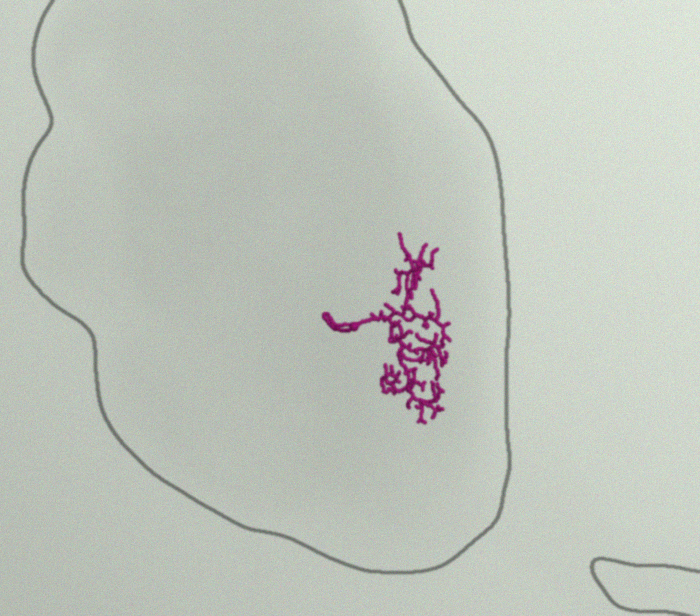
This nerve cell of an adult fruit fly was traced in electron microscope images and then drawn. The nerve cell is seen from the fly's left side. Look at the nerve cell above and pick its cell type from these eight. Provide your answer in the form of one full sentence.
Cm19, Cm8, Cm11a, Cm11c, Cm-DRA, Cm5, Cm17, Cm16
The nerve cell here falls under cell type Cm16.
